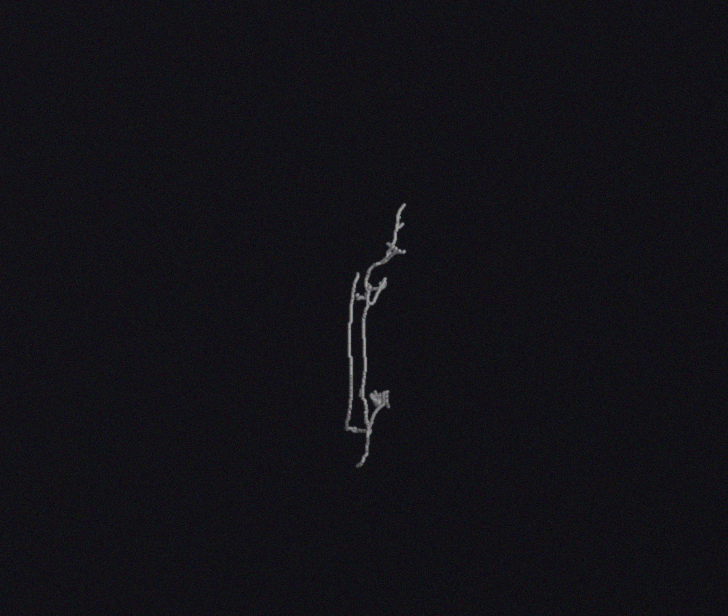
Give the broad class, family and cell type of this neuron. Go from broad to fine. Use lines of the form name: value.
broad class: central-brain intrinsic neuron
family: hemilineage LB5
cell type: GNG629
